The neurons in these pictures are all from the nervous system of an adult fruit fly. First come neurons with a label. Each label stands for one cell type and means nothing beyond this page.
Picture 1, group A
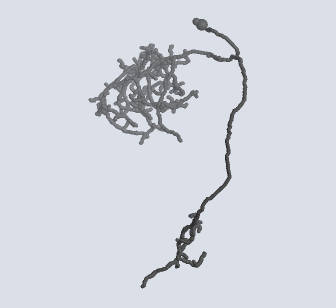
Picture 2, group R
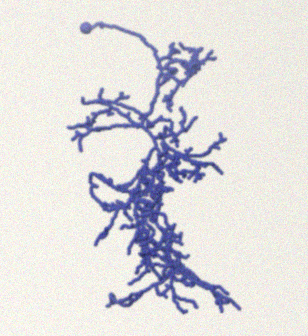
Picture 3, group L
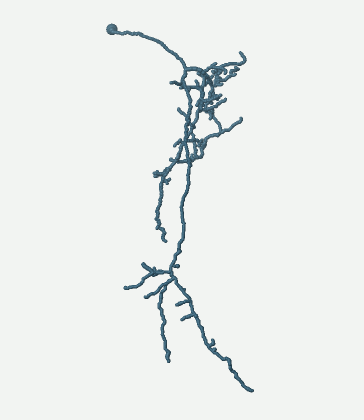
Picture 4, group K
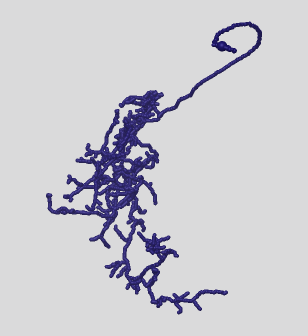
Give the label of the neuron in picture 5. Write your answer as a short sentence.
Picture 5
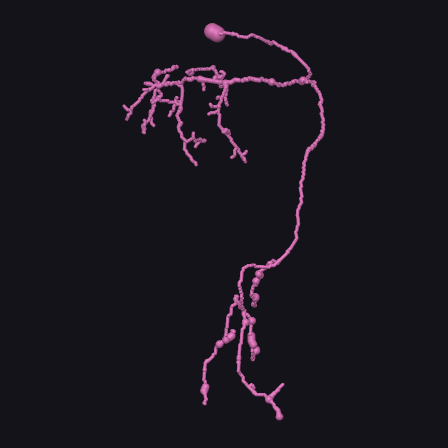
It belongs to group A.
